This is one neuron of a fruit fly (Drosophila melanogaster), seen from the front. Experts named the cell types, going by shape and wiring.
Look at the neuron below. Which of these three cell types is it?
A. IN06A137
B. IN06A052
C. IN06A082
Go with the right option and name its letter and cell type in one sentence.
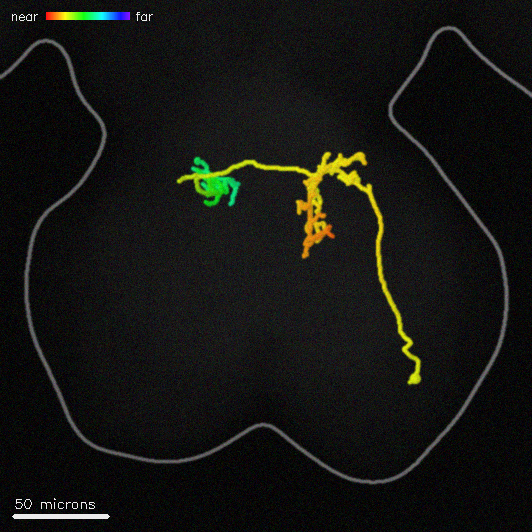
The cell type assigned to the neuron is IN06A082, under option C.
